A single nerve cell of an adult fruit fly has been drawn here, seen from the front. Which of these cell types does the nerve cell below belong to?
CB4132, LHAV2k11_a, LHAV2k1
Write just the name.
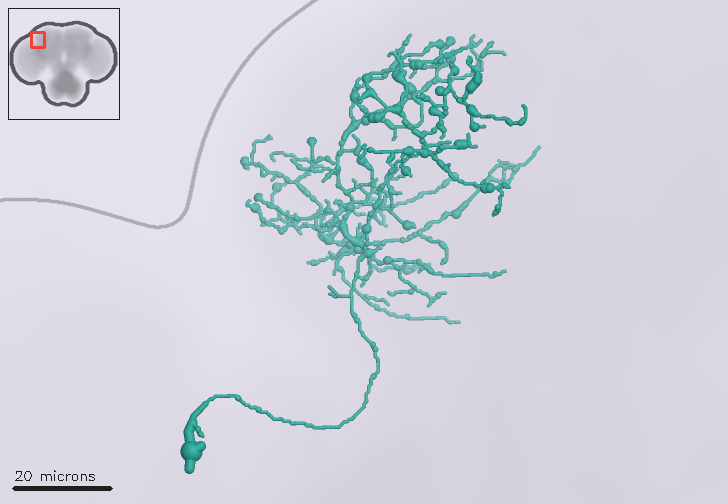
CB4132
